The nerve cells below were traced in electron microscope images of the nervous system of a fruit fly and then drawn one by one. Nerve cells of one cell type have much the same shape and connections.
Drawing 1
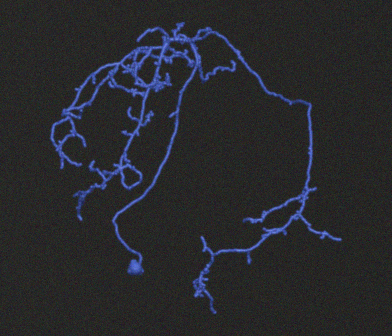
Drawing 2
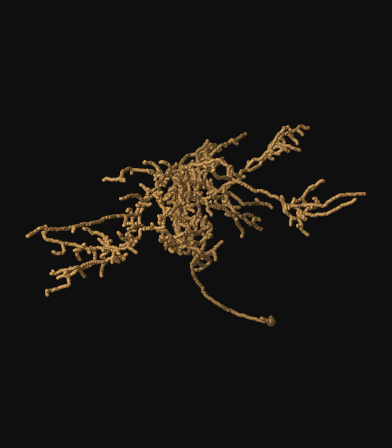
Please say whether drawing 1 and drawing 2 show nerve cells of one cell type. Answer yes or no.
no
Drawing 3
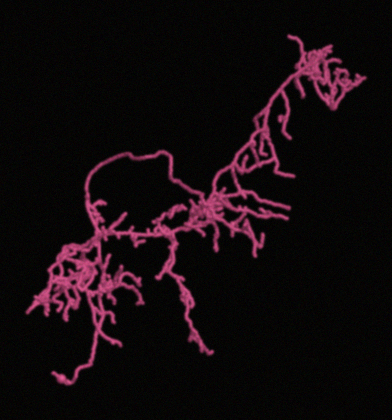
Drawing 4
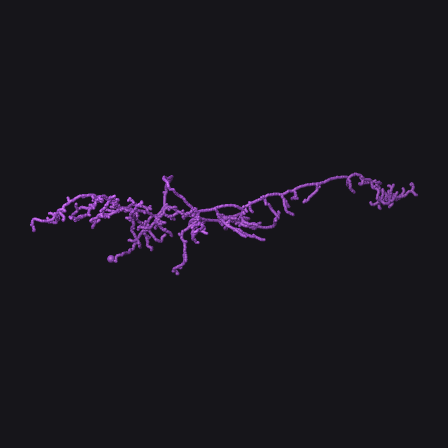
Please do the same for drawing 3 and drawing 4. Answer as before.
yes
